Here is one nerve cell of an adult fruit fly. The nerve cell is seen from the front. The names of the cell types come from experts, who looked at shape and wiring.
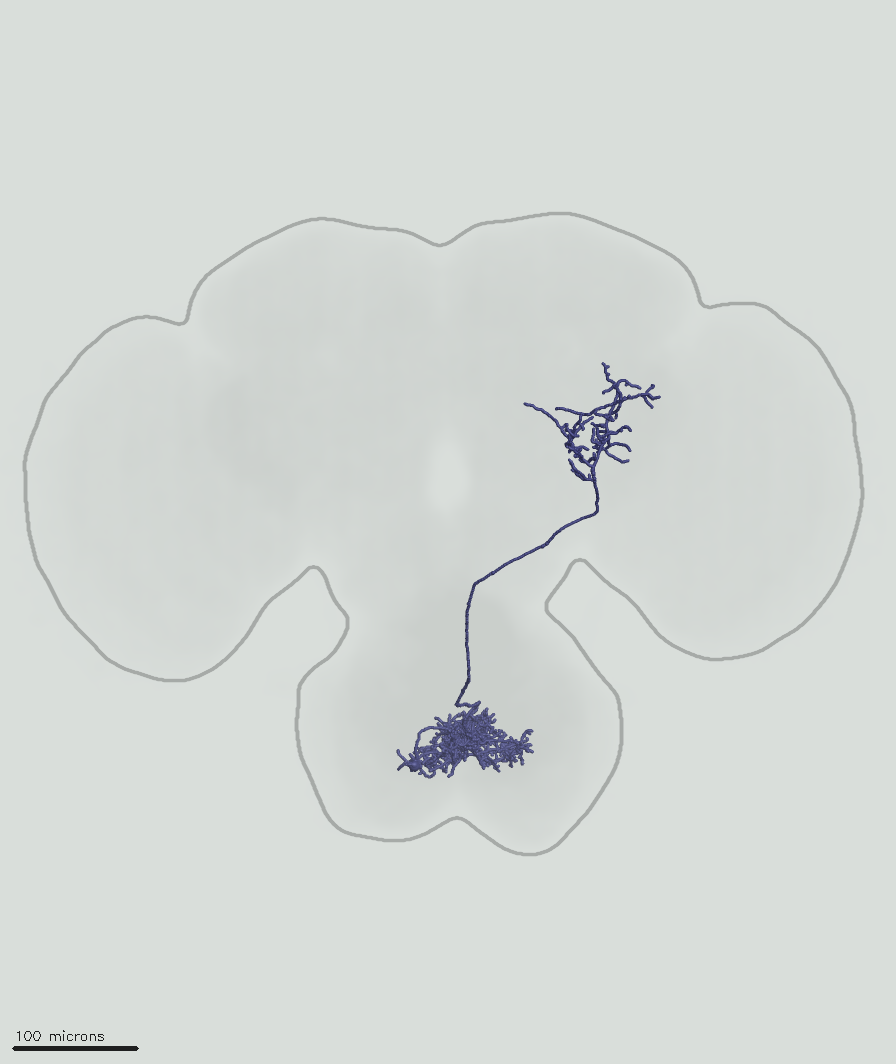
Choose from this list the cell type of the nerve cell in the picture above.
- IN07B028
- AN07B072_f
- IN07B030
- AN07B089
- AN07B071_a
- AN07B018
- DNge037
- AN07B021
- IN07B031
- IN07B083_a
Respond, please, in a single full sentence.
This nerve cell is given the cell type AN07B018.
